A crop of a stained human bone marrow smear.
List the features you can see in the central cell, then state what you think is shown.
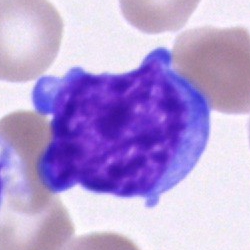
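Checking the outline first, it is irregular rather than smoothly round, and small rounded blue buds project from the top and left edges. Next, the nucleus fills most of the cell. Last, the chromatin is dark purple and clumped, with paler patches between the clumps. This is a blast.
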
